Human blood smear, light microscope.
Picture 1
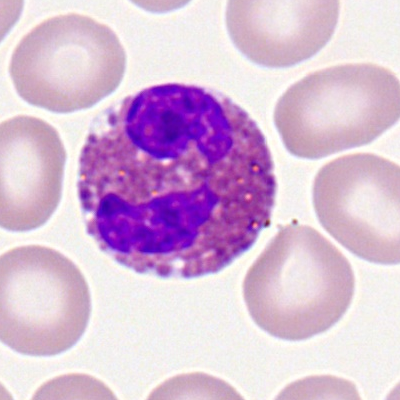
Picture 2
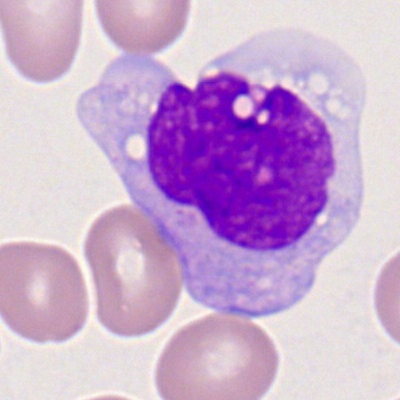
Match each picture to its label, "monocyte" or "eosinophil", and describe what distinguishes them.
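The eosinophil is in picture 1; picture 2 holds the monocyte. Their nuclei differ in form: the eosinophil's is divided into two lobes, one above the other, while the monocyte's is a single large irregular mass with folds and notches, not split into separate lobes.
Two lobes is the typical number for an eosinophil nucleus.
Coarse granules pack the eosinophil's cytoplasm throughout, giving it a pinkish-purple tone, whereas the monocyte's abundant pale blue-grey cytoplasm holds only fine, faint, dust-like granules and no large coarse ones.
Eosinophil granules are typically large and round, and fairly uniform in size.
Several small, clear, round vacuoles lie in the upper part of the monocyte, near the nucleus.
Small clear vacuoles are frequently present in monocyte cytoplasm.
In outline, the eosinophil is round and smooth, the monocyte irregular, with several broad, blunt bulges of cytoplasm.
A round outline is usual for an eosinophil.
The eosinophil's chromatin is dense and dark purple.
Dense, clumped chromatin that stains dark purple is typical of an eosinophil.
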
